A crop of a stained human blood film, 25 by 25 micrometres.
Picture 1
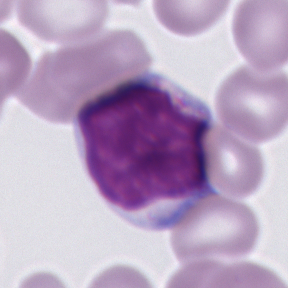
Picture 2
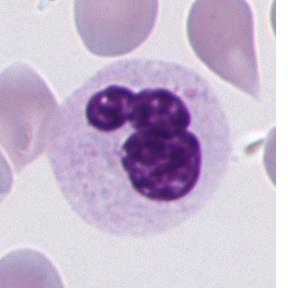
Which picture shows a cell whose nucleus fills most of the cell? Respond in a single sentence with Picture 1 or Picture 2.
It is in picture 1 that the cytoplasm of the cell is scant.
